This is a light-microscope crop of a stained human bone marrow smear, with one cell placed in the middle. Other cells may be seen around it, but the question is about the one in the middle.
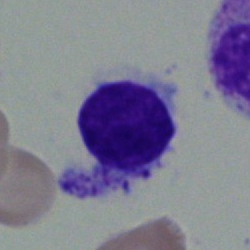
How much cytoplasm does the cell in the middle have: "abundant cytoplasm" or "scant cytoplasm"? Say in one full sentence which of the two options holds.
Scant cytoplasm surrounds the nucleus of this cell.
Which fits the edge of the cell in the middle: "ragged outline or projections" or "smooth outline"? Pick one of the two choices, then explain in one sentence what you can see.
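Ragged outline or projections. The cytoplasmic margin at the upper right is frayed and wispy rather than smooth.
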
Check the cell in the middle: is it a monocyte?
no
